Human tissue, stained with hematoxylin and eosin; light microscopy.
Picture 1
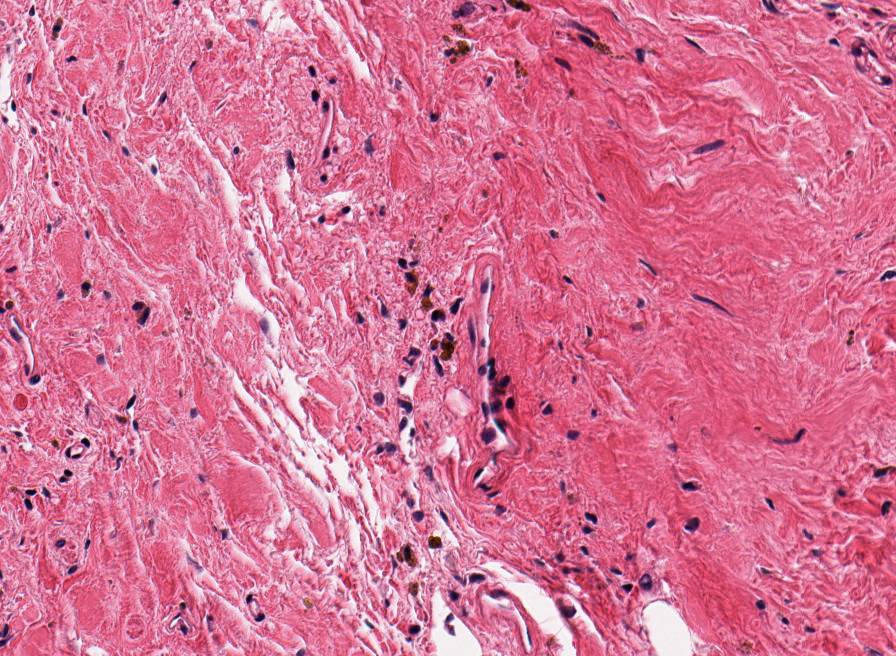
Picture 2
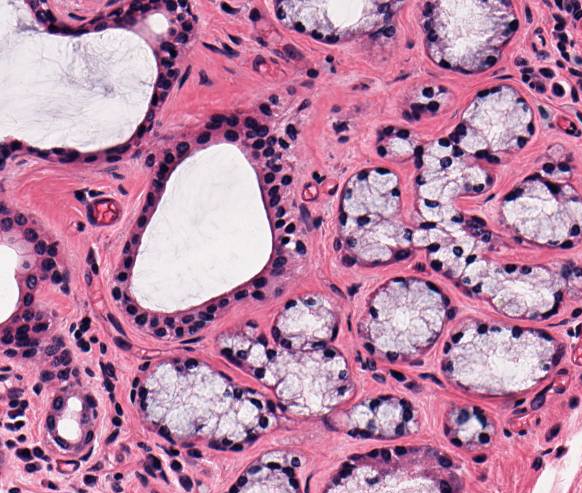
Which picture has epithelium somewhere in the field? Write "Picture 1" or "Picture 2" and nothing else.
Picture 2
